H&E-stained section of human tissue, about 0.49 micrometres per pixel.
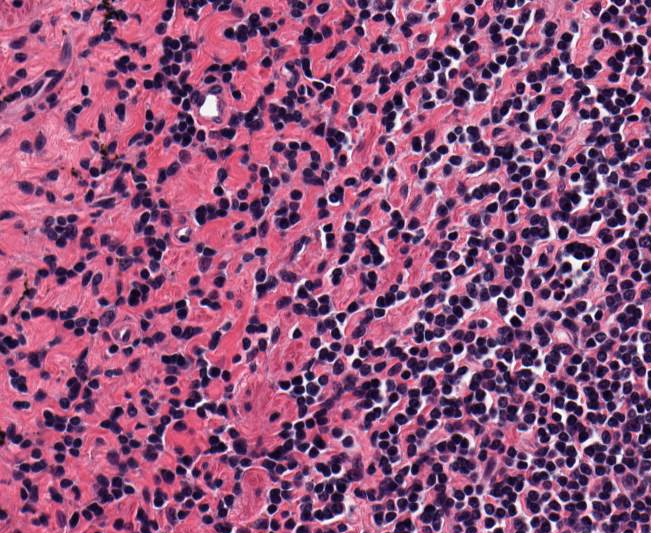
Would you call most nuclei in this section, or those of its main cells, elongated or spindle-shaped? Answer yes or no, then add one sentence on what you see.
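No. Most cells are small and round, with dark round nuclei and scant cytoplasm.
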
